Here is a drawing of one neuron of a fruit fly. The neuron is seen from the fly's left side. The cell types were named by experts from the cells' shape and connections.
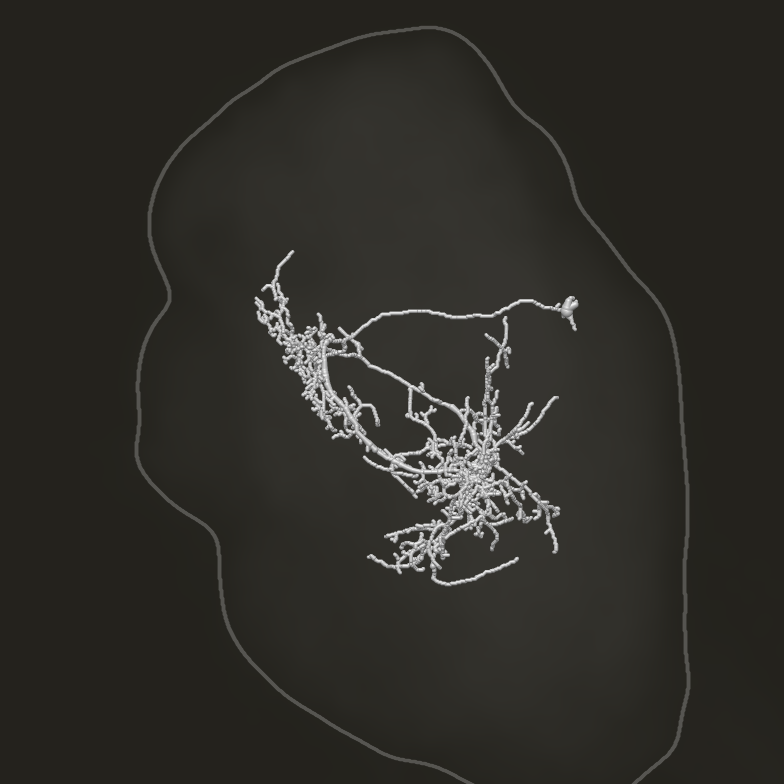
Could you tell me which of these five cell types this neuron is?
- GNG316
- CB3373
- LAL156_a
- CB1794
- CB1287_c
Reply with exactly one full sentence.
This neuron has been assigned cell type LAL156_a.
